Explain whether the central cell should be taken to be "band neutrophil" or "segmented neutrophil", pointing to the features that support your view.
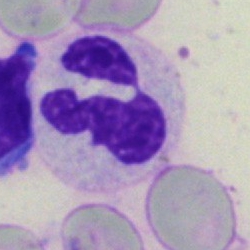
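It's a segmented neutrophil. The deciding point is the nucleus, split by a pale cleft into an upper and a lower lobe.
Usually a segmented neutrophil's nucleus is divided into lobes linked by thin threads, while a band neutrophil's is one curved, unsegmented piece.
The dark purple chromatin is coarsely clumped, and the abundant pale pinkish-lilac cytoplasm holds only fine, faint granules.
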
